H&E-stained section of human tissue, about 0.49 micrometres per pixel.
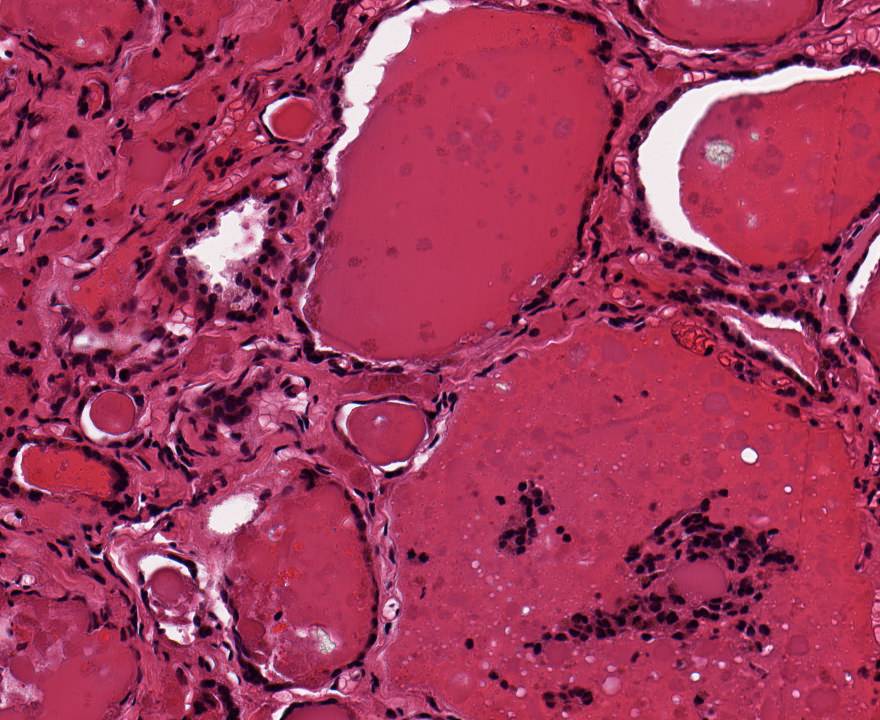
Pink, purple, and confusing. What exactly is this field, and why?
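Thyroid follicle makes up the field: rounded follicles of widely varying size, filled with pink colloid.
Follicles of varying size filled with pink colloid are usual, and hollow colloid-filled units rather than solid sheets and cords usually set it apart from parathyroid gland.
The lining is a single layer of flattened cells with dark, elongated nuclei.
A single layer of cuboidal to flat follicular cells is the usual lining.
A very large colloid-filled area occupies the lower right, while small follicles set in fibrous stroma crowd the left part.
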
